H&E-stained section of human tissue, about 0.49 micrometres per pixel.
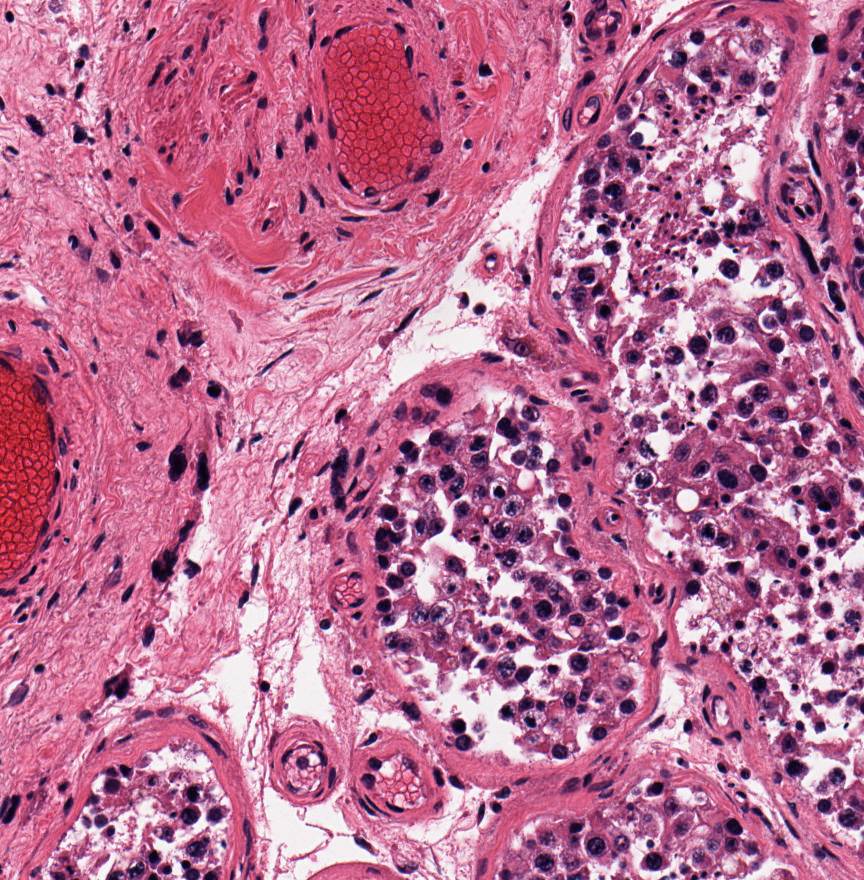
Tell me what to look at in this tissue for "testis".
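The name is testis, and the cell-packed rounded tubular units filling the right half and lower edge go with it. Each unit is bounded by a thick, pink-staining wall containing flattened spindle-shaped nuclei. The upper left is harder to place: fibrous stroma of pink collagenous tissue with scattered spindle-shaped nuclei, and large vessels with thick walls of concentric spindle cells around the lumen.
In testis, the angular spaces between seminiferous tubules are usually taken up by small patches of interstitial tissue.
A stroma this broad, with large vessels, goes beyond that.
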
